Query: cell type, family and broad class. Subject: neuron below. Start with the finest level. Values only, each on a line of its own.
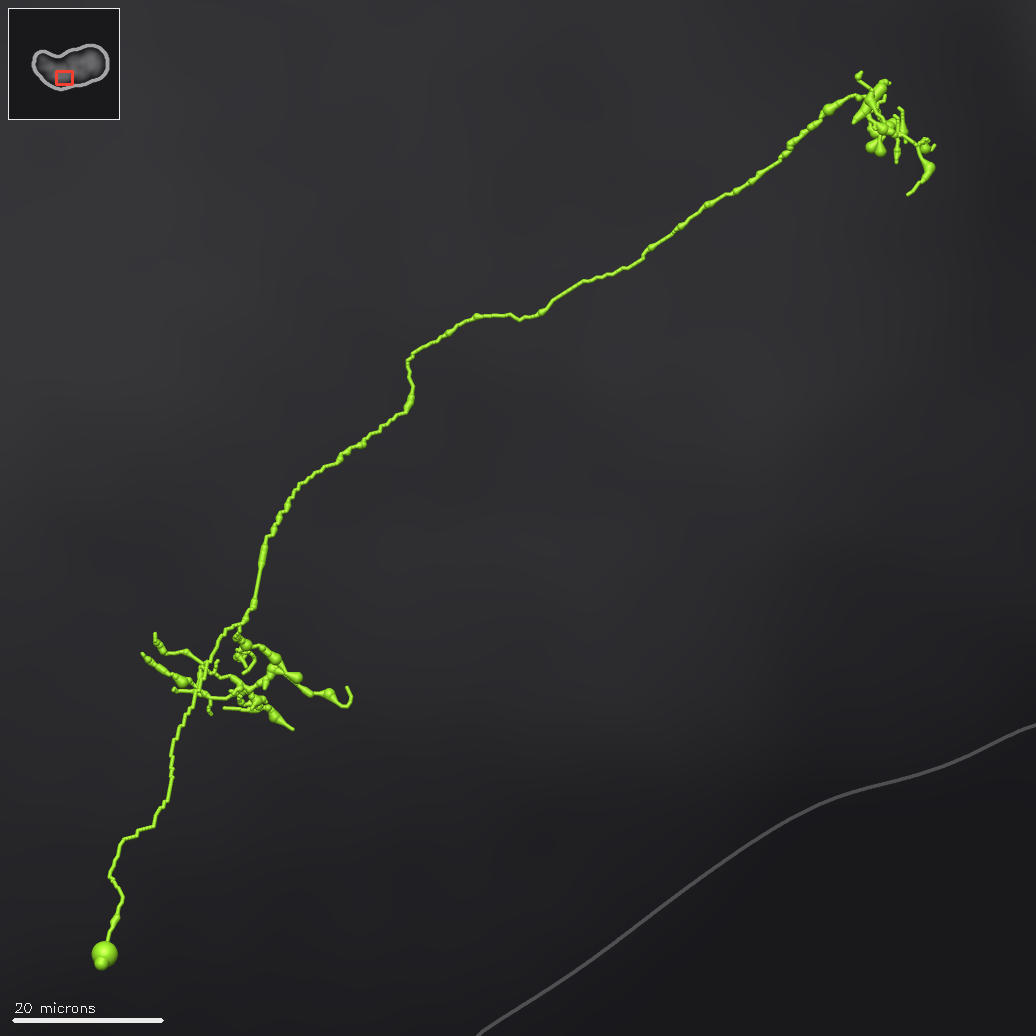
Tm34
Tm
optic-lobe intrinsic neuron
